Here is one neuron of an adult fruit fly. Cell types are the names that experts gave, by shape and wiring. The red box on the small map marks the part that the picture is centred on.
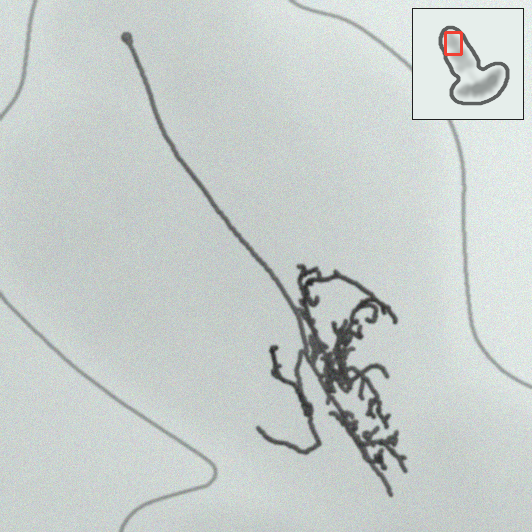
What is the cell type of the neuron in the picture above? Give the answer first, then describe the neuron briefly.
The cell type is IN05B090. Its broad class is nerve-cord intrinsic neuron. It is in the nerve cord and does not reach the brain. The cell body can be seen at the upper left of the picture. Dozens of branch ends can be seen.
